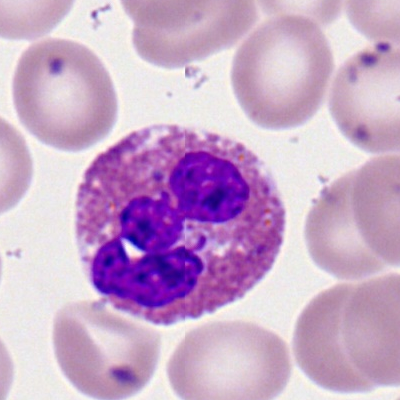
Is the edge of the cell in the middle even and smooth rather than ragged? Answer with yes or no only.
Yes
